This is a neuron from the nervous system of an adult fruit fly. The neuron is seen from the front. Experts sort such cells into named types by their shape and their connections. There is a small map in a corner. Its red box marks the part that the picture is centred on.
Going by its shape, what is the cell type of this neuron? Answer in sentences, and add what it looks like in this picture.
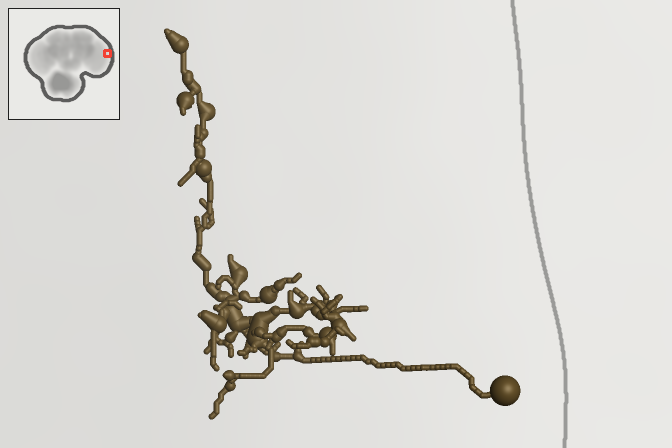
The cell type is Dm2. It is an optic-lobe intrinsic neuron. The cell body is at the lower right of the picture. In this view it is about as wide as it is tall.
